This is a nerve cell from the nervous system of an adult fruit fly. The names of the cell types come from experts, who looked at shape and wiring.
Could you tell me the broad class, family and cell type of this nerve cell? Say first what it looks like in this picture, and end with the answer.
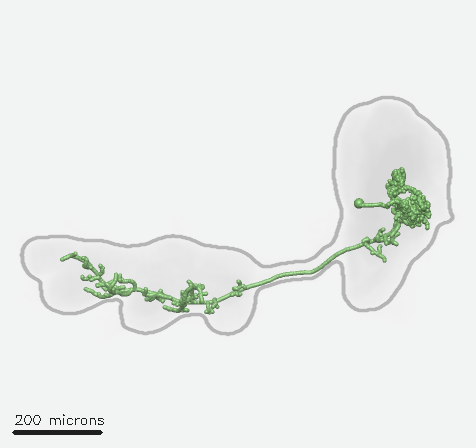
Its cell body lies on the right of the picture. By the scale bar it is about 850 microns wide in this view. This is a descending neuron. Its family is DNpe. Its cell type is DNpe031.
